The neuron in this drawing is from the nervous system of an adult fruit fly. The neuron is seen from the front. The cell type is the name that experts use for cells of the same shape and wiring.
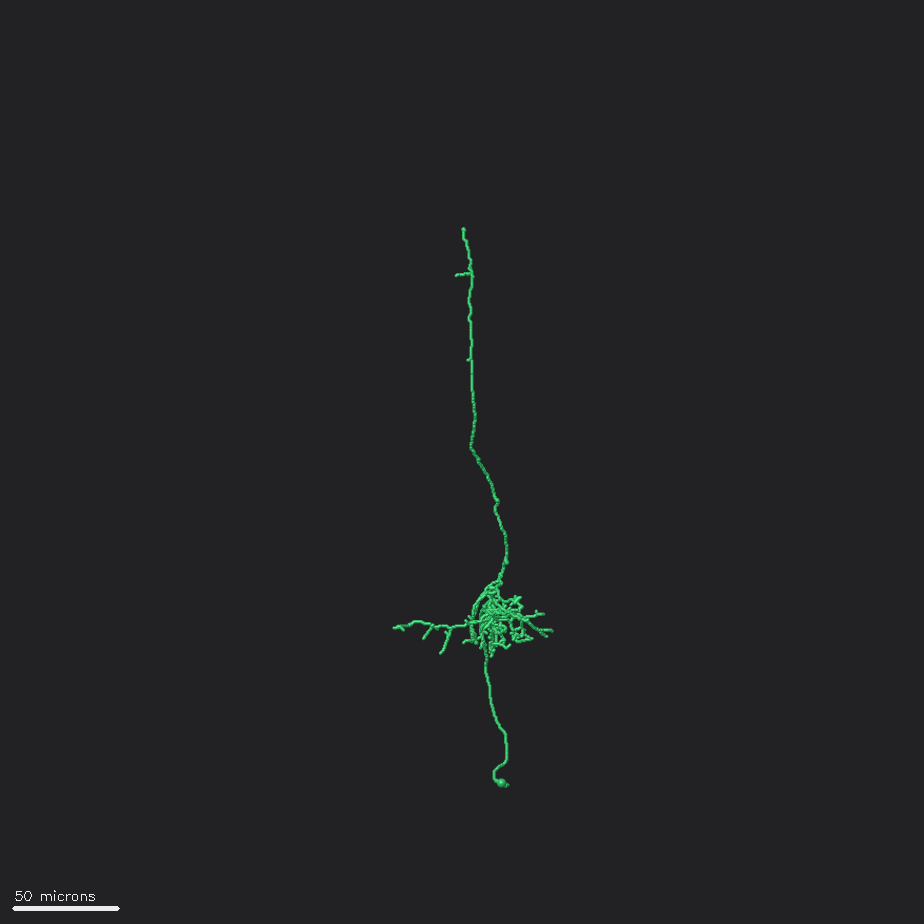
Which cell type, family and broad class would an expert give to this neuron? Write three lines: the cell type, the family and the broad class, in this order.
PRW026
hemilineage LB5
central-brain intrinsic neuron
